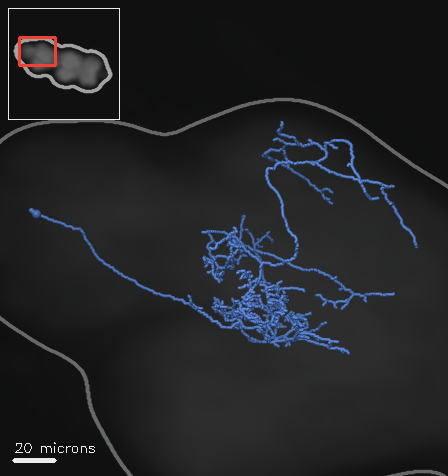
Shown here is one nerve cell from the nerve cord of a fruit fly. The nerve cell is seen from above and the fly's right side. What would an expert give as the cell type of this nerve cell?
IN04B078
